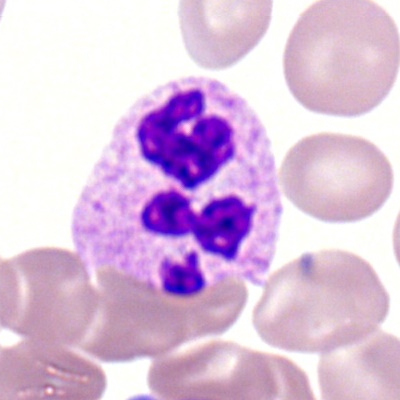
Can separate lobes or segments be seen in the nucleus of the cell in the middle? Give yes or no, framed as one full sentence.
Yes, the cell's nucleus is segmented into two or more lobes.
